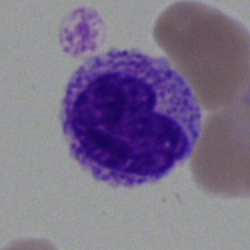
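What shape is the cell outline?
Roughly round.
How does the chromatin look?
It stains dark purple and appears dense.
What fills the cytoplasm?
Many crowded purple granules.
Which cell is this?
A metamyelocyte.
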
